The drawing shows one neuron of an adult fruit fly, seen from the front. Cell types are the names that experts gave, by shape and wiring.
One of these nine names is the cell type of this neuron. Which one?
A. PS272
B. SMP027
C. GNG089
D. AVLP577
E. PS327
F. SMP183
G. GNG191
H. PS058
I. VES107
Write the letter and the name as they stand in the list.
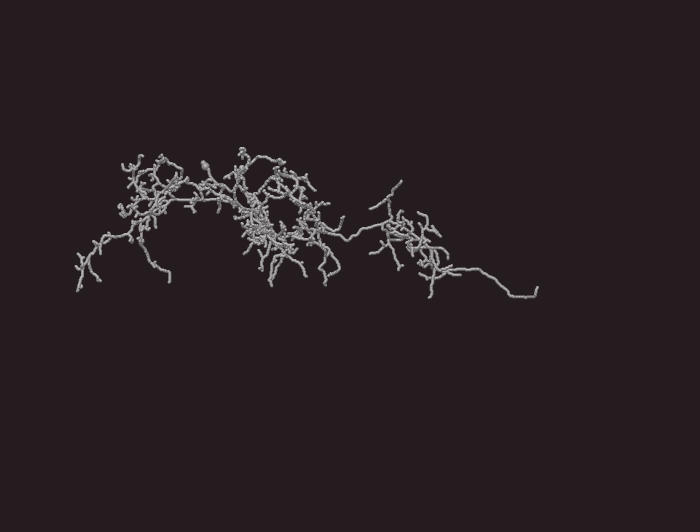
A. PS272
